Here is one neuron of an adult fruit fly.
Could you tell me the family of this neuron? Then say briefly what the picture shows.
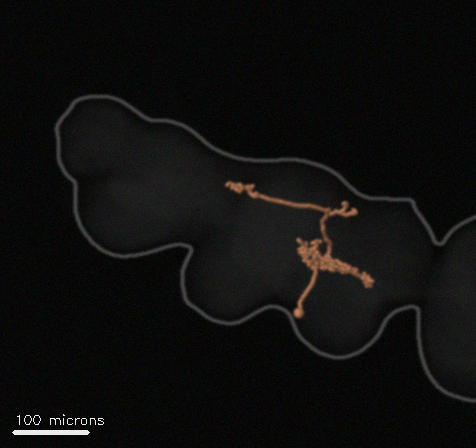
The family is hemilineage 06A. It is a nerve-cord intrinsic neuron. From left to right in the picture it spans about 200 microns. As drawn here it is about as wide as it is tall.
